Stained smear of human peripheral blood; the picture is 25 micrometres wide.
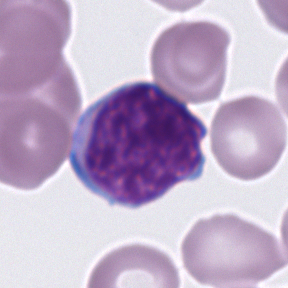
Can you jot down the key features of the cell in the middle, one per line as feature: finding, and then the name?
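Cytoplasm: thin rim around the nucleus
Rim: widest on the left side
Cytoplasm colour: pale blue
Outline: slightly uneven on the right side
Cell diameter: about 12 micrometres
Nuclear diameter: about 10 micrometres
Nuclear share of cell area: about 80%
Name: typical lymphocyte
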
